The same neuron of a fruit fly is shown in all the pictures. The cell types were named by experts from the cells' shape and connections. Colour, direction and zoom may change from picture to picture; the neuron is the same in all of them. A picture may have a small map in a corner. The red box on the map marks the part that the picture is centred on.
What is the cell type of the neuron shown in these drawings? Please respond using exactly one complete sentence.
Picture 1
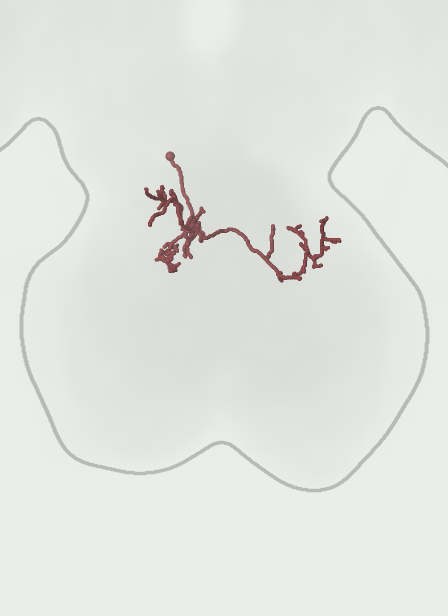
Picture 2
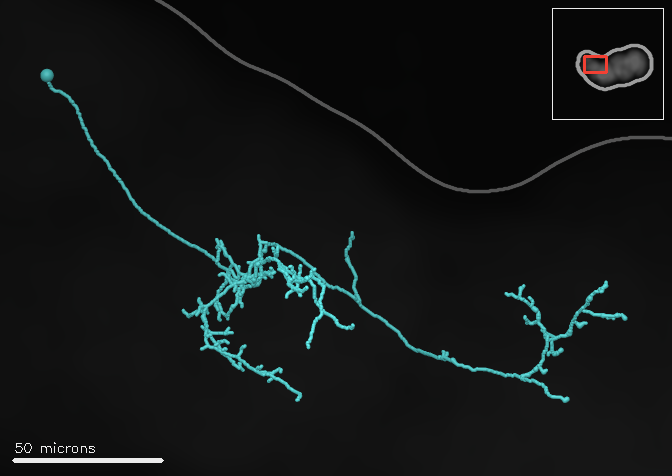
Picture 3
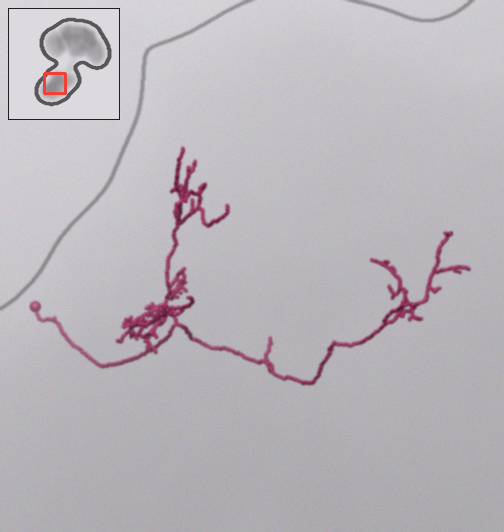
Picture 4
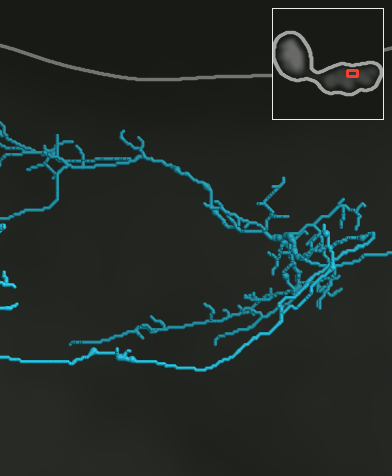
For this neuron, the cell type is IN07B083_b.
